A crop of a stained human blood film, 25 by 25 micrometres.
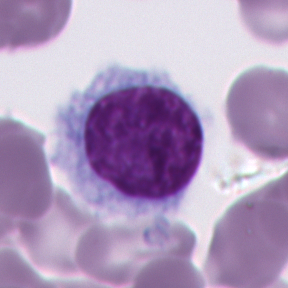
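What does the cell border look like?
It is ragged, with fine hair-like projections around the cytoplasm.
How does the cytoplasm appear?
It is pale greyish-blue, without vacuoles, and forms a broad rim that is widest on the left side of the nucleus.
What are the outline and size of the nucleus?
It is round and about 10 micrometres across.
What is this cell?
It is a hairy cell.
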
